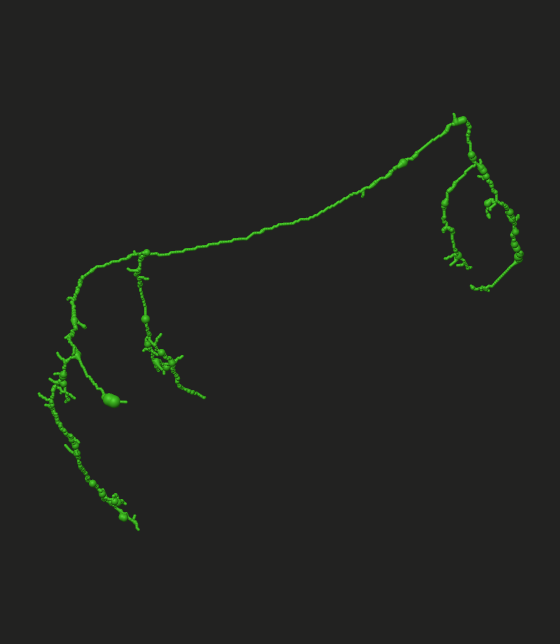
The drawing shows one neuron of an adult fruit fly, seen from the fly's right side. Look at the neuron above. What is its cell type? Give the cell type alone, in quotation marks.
"TmY9a"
